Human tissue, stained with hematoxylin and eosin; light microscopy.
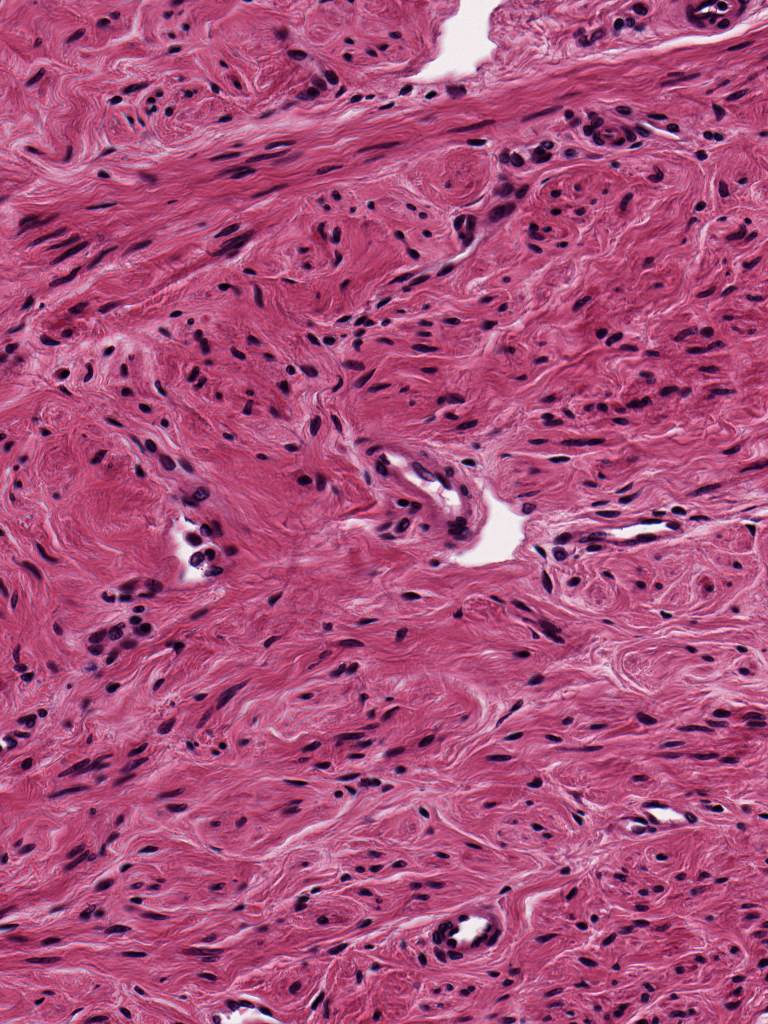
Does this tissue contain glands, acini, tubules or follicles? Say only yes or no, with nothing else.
No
